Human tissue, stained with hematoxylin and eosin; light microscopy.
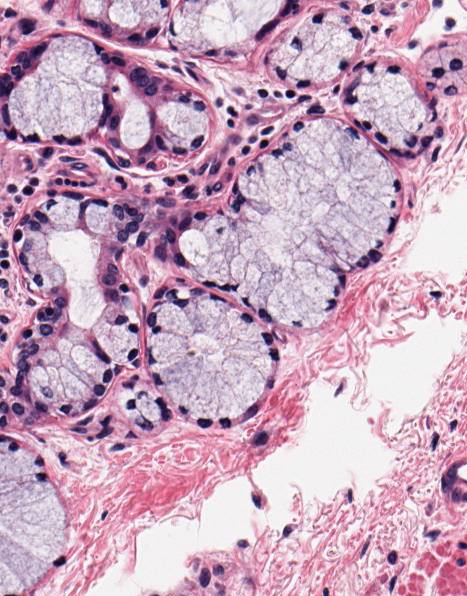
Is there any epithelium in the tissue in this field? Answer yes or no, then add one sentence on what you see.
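Yes. Most acini are made of mucous cells with pale, foamy, grey-violet cytoplasm.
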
